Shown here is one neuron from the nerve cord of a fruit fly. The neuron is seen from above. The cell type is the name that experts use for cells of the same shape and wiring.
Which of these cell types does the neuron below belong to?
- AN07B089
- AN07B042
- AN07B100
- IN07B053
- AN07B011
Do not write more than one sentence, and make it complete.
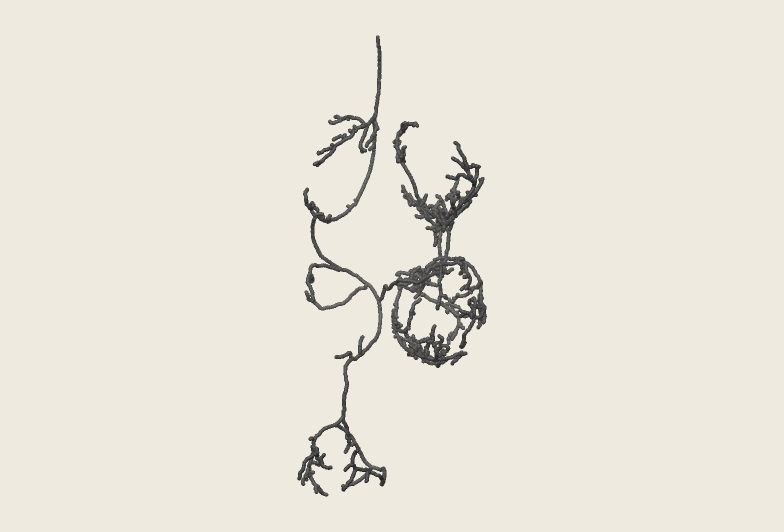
The neuron has AN07B011 as its cell type.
